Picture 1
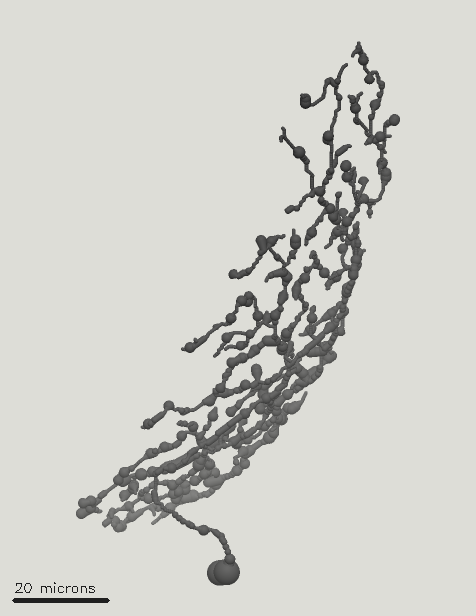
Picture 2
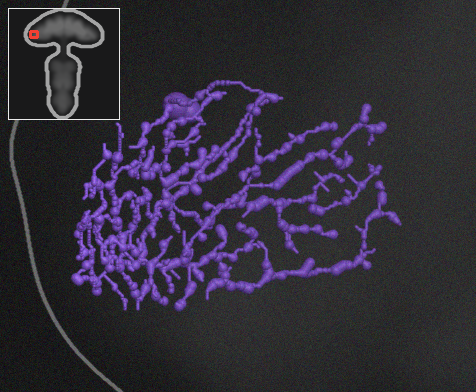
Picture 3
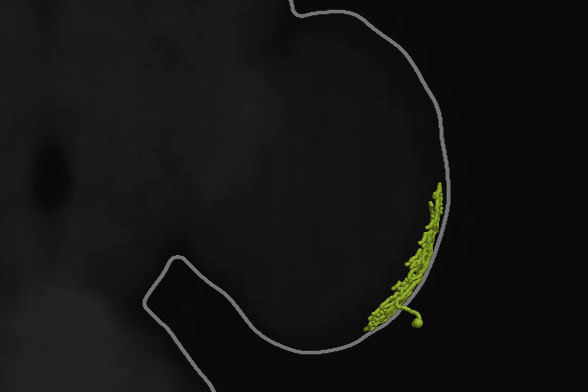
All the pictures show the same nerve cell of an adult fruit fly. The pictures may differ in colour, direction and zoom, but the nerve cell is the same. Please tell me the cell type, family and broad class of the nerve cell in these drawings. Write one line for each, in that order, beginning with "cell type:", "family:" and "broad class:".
cell type: Dm18
family: Dm
broad class: optic-lobe intrinsic neuron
